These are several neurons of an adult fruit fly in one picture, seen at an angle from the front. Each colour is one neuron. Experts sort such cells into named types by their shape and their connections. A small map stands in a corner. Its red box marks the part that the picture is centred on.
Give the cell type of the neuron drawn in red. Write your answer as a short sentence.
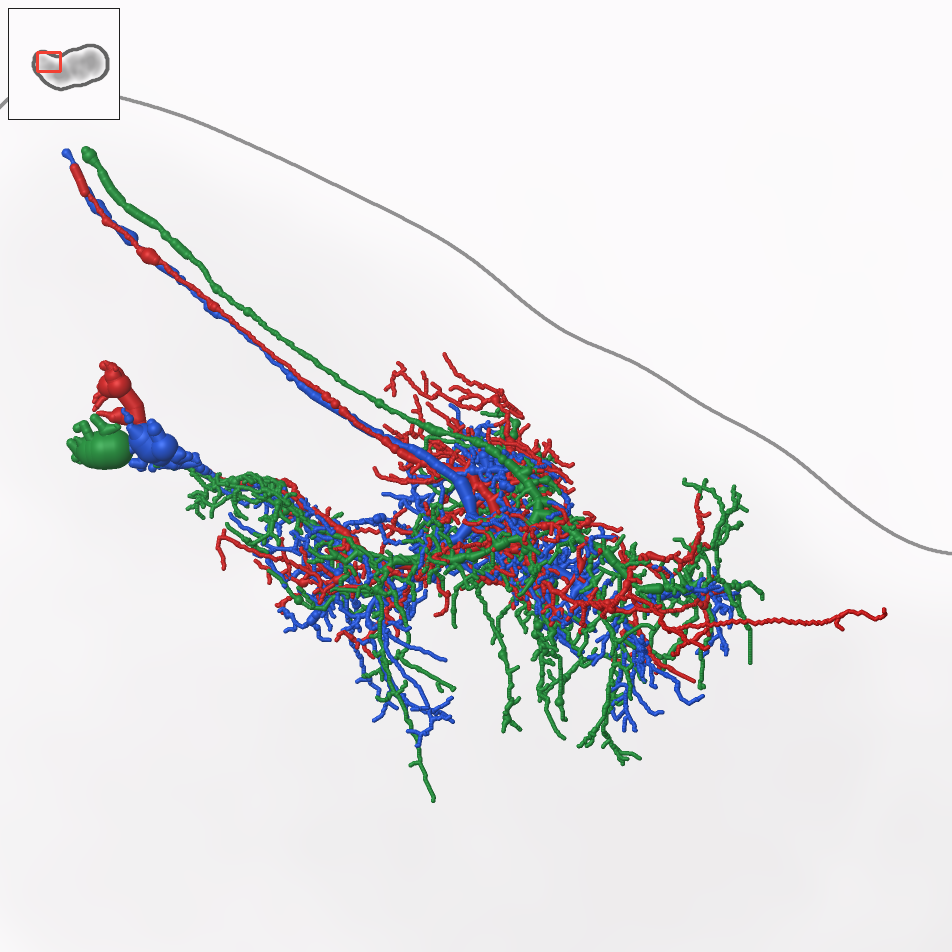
The cell type is MNad31.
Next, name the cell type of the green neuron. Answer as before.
The cell type is MNad32.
